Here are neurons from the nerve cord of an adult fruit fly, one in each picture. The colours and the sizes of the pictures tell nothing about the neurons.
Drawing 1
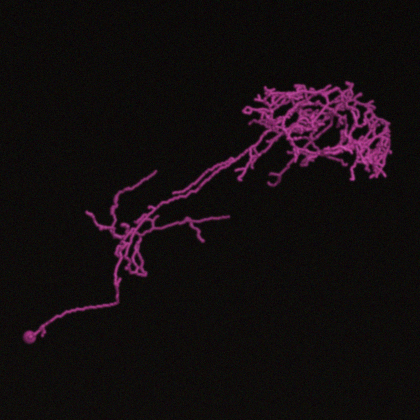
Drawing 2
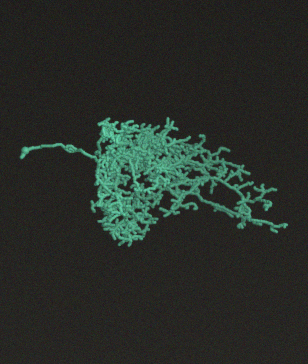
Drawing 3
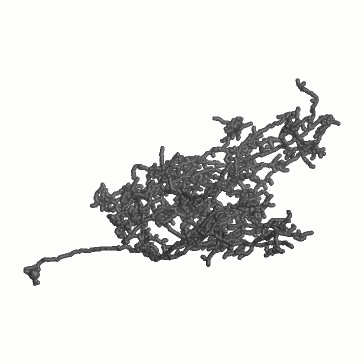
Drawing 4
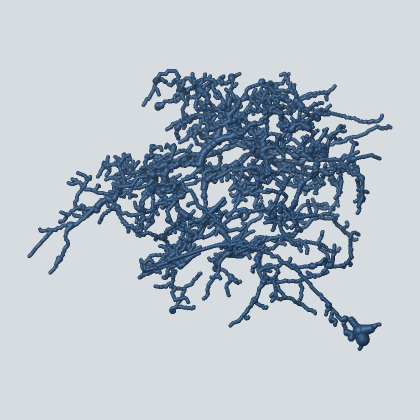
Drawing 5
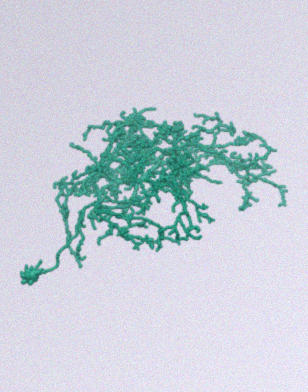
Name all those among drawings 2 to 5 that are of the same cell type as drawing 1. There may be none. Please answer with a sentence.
None of them is of the same cell type.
